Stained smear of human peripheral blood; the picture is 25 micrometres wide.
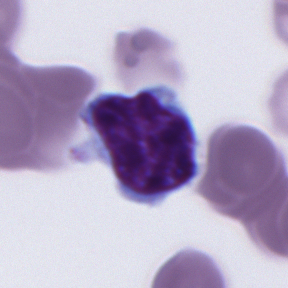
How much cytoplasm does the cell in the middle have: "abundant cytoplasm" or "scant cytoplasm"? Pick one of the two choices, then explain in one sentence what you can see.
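Scant cytoplasm. The nucleus fills almost the whole cell and has an irregular, somewhat angular outline.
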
